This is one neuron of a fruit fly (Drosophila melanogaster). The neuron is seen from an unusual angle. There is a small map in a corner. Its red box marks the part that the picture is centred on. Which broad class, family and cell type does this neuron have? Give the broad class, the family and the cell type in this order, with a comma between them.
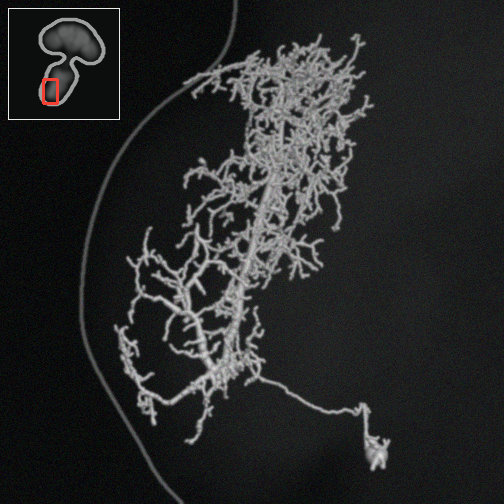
nerve-cord intrinsic neuron, hemilineage 13B, IN13B006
